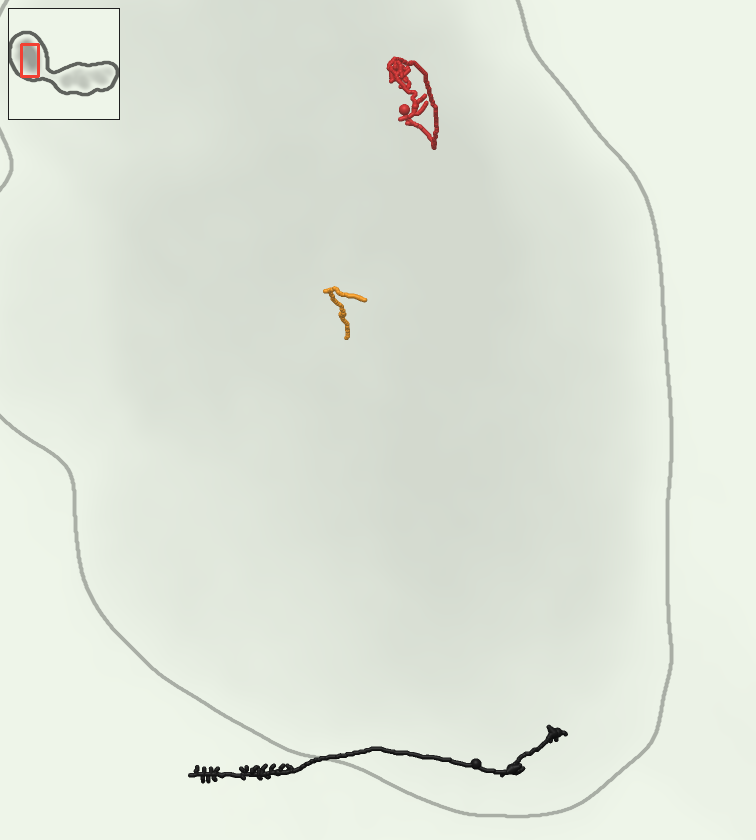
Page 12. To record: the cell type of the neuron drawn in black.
L1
